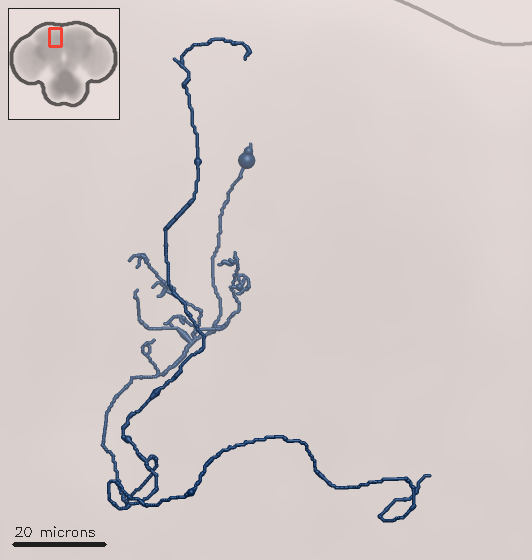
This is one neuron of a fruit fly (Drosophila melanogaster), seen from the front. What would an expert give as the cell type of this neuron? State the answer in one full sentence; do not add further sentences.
This neuron is given the cell type KCab-m.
